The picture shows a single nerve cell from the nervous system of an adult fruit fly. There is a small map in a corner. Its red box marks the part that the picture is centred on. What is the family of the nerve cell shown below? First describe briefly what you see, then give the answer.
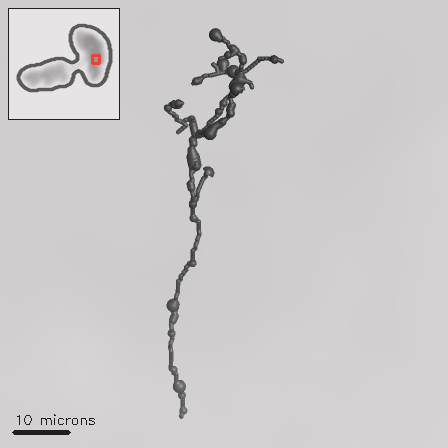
It lies in the brain. No cell body is drawn. There are a dozen or fewer branch ends. This is a sensory neuron entering the brain. The name of its family is class gustatory.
